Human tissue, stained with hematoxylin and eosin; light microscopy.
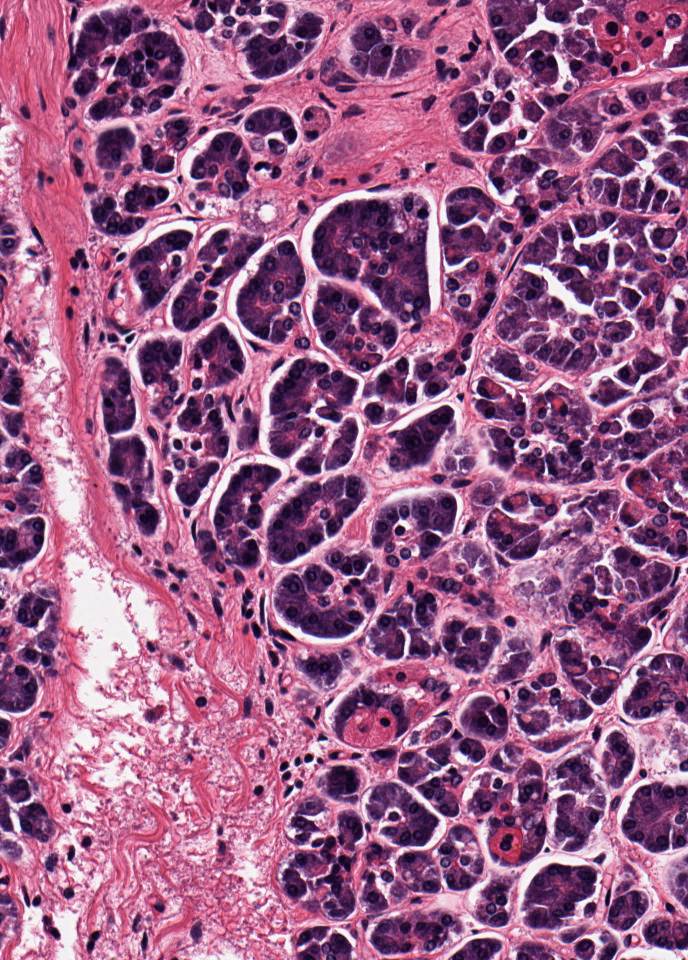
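Pancreas, haematoxylin and eosin. Closely packed acini, grouped into lobules, fill centre and right of field. Acinar cells: deeply purple, basophilic cytoplasm; nuclei small, round, fairly uniform. Lower half: a few small clusters of cells with bright pink cytoplasm among the acini.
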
